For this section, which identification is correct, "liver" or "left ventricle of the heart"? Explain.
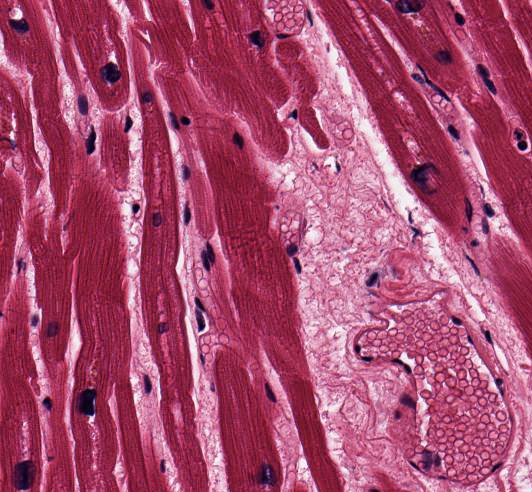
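It is left ventricle of the heart.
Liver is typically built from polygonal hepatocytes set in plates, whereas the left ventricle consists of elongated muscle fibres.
Decisive check: long muscle fibres run roughly parallel, slanting from the top edge down toward the lower right. Also seen: several fibres branch and join neighbours, and the cytoplasm stains deep pink-red. Small, dark, elongated nuclei lie in the narrow spaces between fibres.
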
